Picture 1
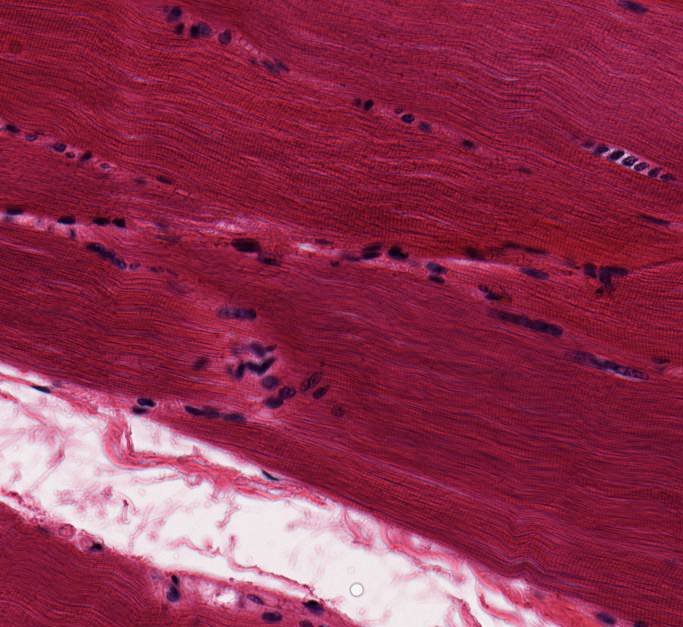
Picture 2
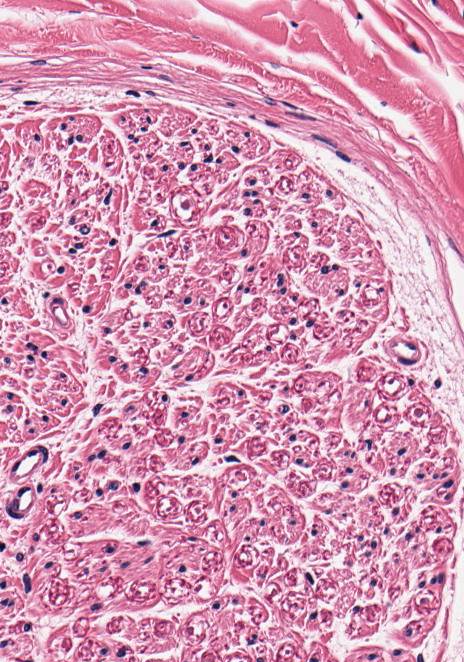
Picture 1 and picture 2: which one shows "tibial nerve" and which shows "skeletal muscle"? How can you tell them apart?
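That's skeletal muscle in picture 1, and the tibial nerve is picture 2. In the muscle the fibres stain a deep red-pink, with dark elongated nuclei at their edges rather than centres, lined up parallel to the fibres' length. There's also a small cluster of dark nuclei near the centre, just above the pale cleft. The nerve shows a large rounded bundle of closely packed fibres, mostly cut across into small round profiles, many with a central pink dot inside a pale ring.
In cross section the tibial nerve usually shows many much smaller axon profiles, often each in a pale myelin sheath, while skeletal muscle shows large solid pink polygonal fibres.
Small dark oval to elongated nuclei are scattered evenly between the fibres. A curved band of connective tissue borders it at upper right, where a thin layer of flattened cells with elongated nuclei runs along the edge.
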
